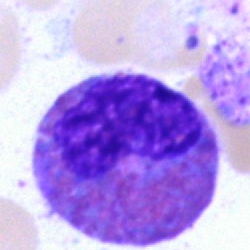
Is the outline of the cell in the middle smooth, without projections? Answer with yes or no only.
Yes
